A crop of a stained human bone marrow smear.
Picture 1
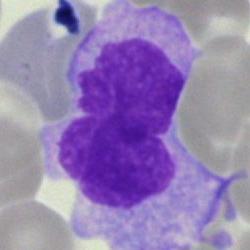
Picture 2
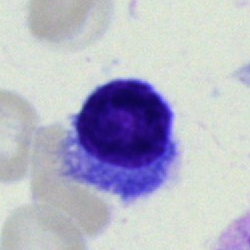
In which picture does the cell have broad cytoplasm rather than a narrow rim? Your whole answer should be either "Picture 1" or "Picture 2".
Picture 1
